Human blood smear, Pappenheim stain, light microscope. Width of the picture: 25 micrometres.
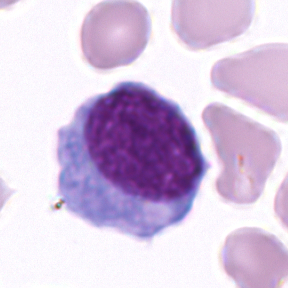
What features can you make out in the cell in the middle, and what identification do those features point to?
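About 14 micrometres across, this cell has an uneven, slightly wavy border, especially on its left side. Its nucleus is oval, without indentation or lobes, lies toward the upper right of the cell and fills about 60% of its area. The chromatin is dark purple and coarsely clumped. Cytoplasm forms a broad crescent along the left and lower sides of the nucleus. The cell is a plasma cell.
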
